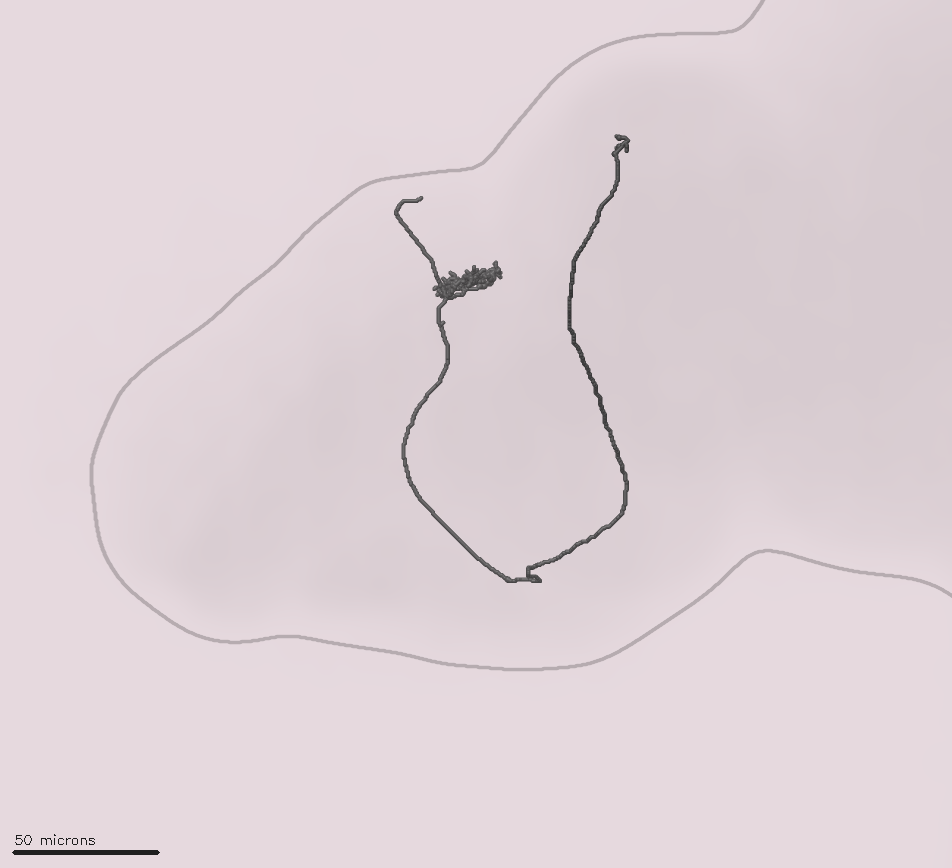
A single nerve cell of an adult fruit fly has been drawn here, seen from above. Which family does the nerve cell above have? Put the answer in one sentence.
The family is MeTu.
